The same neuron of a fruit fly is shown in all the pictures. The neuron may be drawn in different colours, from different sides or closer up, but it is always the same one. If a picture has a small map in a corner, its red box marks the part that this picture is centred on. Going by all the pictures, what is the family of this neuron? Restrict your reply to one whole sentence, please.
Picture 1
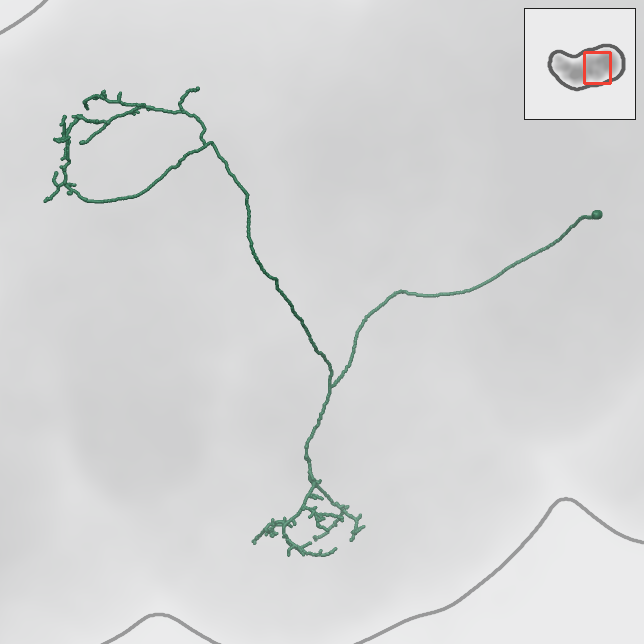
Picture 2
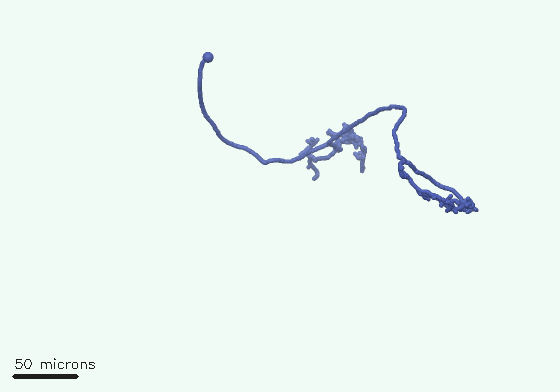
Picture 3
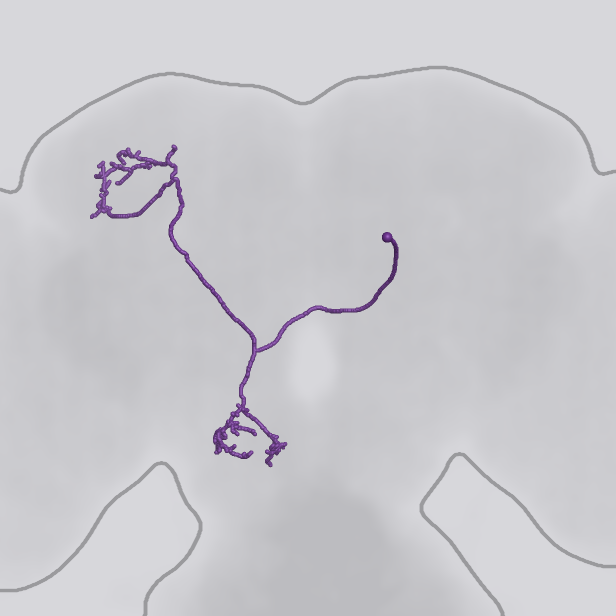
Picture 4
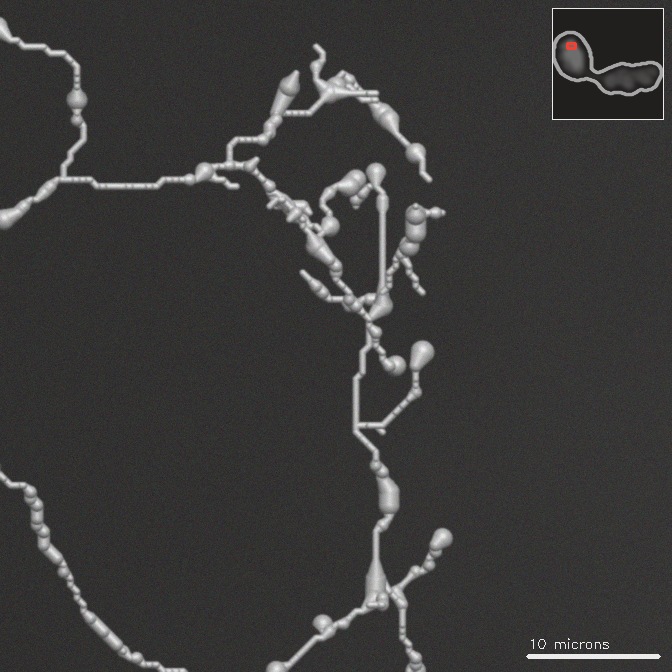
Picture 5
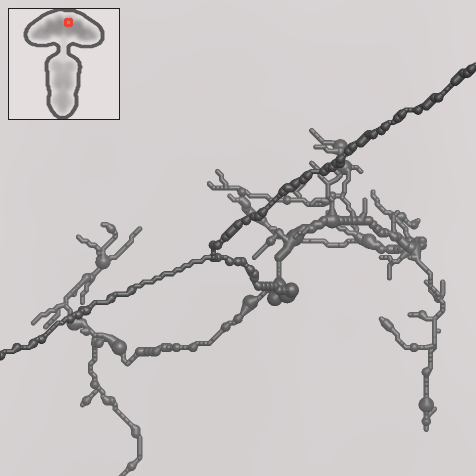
It is family hemilineage CREa1_ventral that this neuron belongs to.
